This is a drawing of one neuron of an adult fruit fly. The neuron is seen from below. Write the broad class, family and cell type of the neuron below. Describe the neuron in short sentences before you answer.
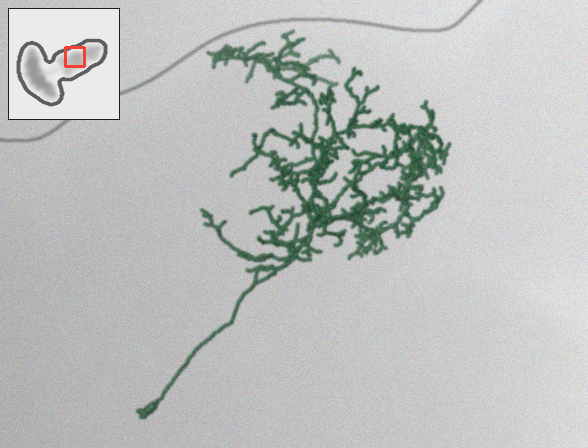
It is in the nerve cord and does not reach the brain. Its cell body lies at the lower left of the picture. Its broad class is nerve-cord intrinsic neuron. Its family is hemilineage 13B. The cell type is IN13B027.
